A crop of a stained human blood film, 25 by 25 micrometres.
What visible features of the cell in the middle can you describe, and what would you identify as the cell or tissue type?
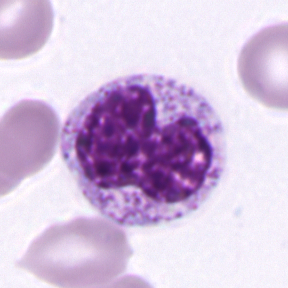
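Look first at the size: this cell is about 14 micrometres across, and its nucleus, about 12 by 9 micrometres, fills about 60% of its area. That nucleus forms two broad lobes joined by a wide band of nuclear material. Its chromatin is dark purple and clumped, with paler gaps between the clumps. Fine pink-purple granules are scattered throughout the cytoplasm, and the rim of cytoplasm is wider below the nucleus than on its left side. This is a metamyelocyte.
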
